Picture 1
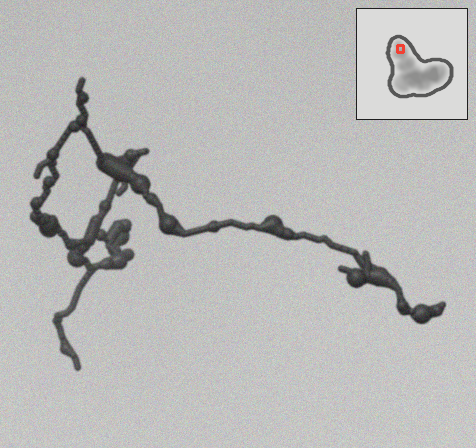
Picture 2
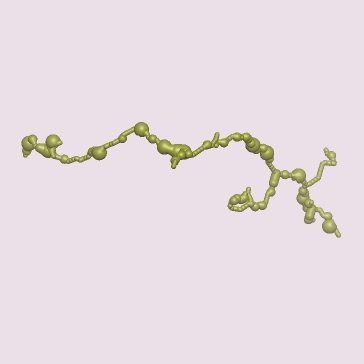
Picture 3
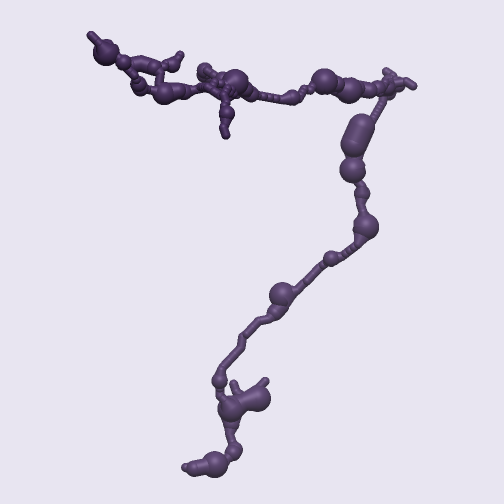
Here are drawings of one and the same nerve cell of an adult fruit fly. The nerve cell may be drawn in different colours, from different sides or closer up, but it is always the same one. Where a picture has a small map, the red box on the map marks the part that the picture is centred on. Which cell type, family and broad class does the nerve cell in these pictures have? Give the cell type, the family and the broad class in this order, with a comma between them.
SNta38, class mechanosensory tactile, sensory neuron entering the nerve cord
